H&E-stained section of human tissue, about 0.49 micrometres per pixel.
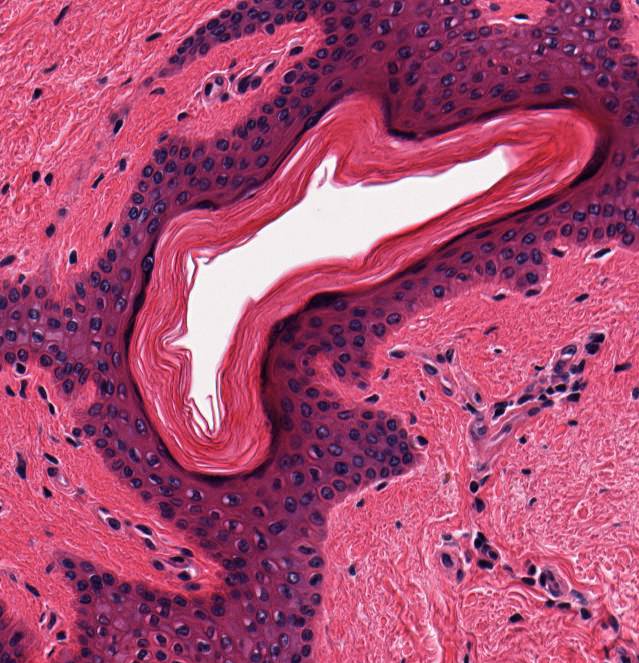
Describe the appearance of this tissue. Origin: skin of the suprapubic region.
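At the centre of the field lies an elongated, bent lumen, ringed by a band of epithelium. Keratin is surrounded by stratified squamous epithelium many cells thick. Along its outer border the epithelium sends irregular tongue-like projections into the surrounding stroma. The epithelial nuclei are small, round to oval, dark and fairly uniform.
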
